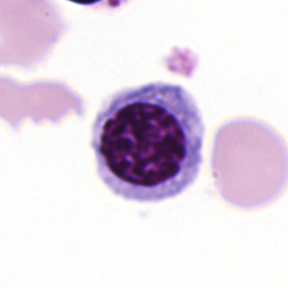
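Normoblast in a stained smear of peripheral blood. The nucleus of this normoblast sits near the centre of the cell, with cytoplasm visible all the way around it. The cytoplasm is pale lilac-grey, with no distinct granules and no vacuoles.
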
